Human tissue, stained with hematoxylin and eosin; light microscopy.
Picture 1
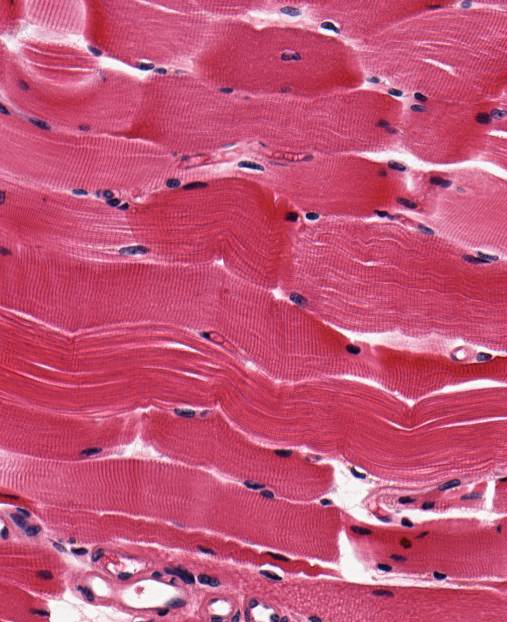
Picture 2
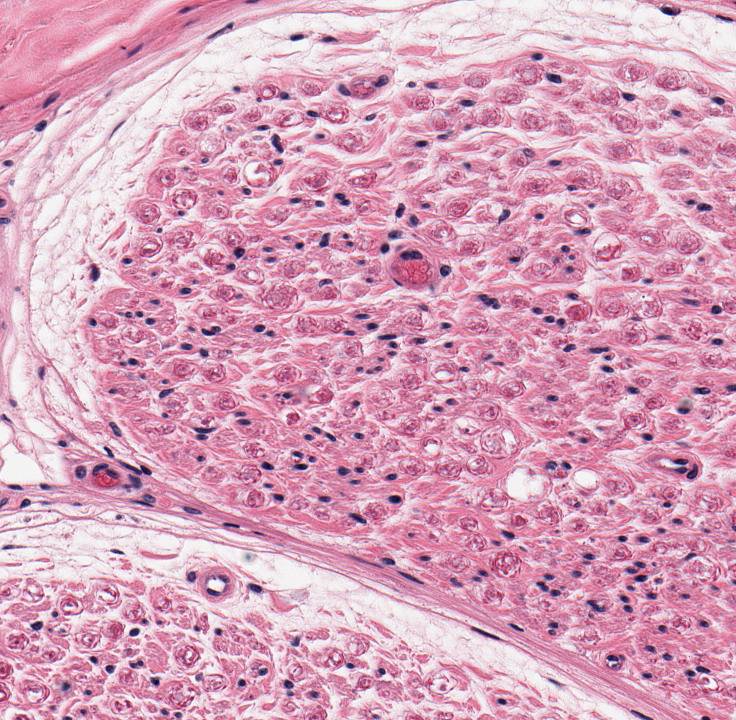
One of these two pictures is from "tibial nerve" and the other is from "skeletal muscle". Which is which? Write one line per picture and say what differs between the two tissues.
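Picture 1: skeletal muscle. Long parallel muscle fibres run roughly horizontally across the whole field.
Picture 2: tibial nerve. The fibres in the bundles are cut across, appearing as many small round profiles, each with a central pink core inside a pale ring.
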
